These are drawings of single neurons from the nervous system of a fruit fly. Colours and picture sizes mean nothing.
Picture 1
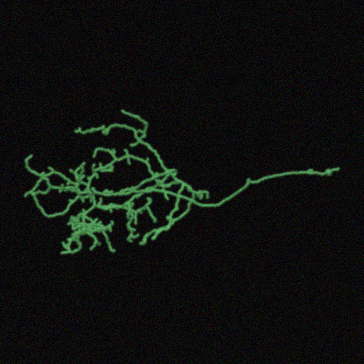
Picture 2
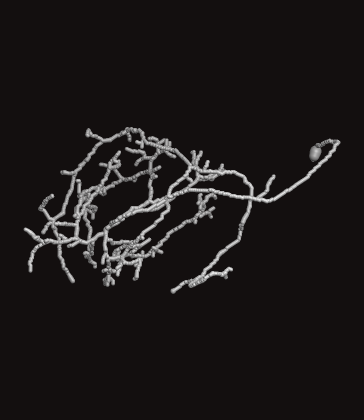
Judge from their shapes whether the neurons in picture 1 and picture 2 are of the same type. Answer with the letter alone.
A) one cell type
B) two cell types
B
